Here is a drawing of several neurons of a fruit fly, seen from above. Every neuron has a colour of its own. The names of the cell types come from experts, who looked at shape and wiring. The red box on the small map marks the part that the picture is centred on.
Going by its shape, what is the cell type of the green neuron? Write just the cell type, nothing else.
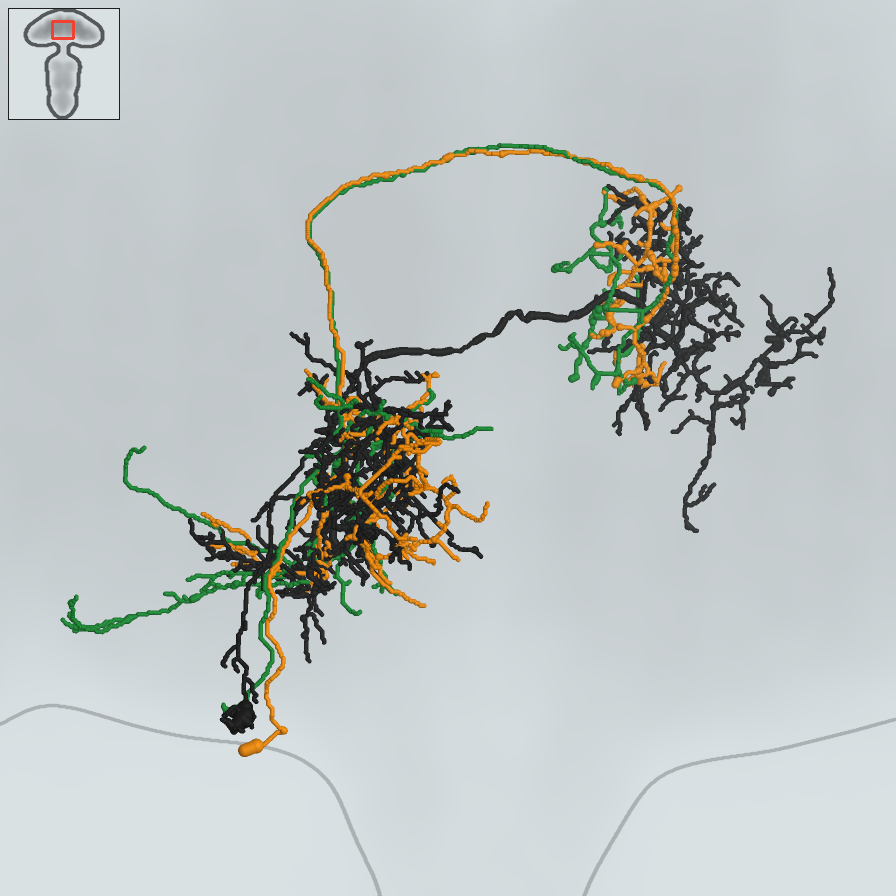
CB1554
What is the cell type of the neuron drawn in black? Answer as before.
IB061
